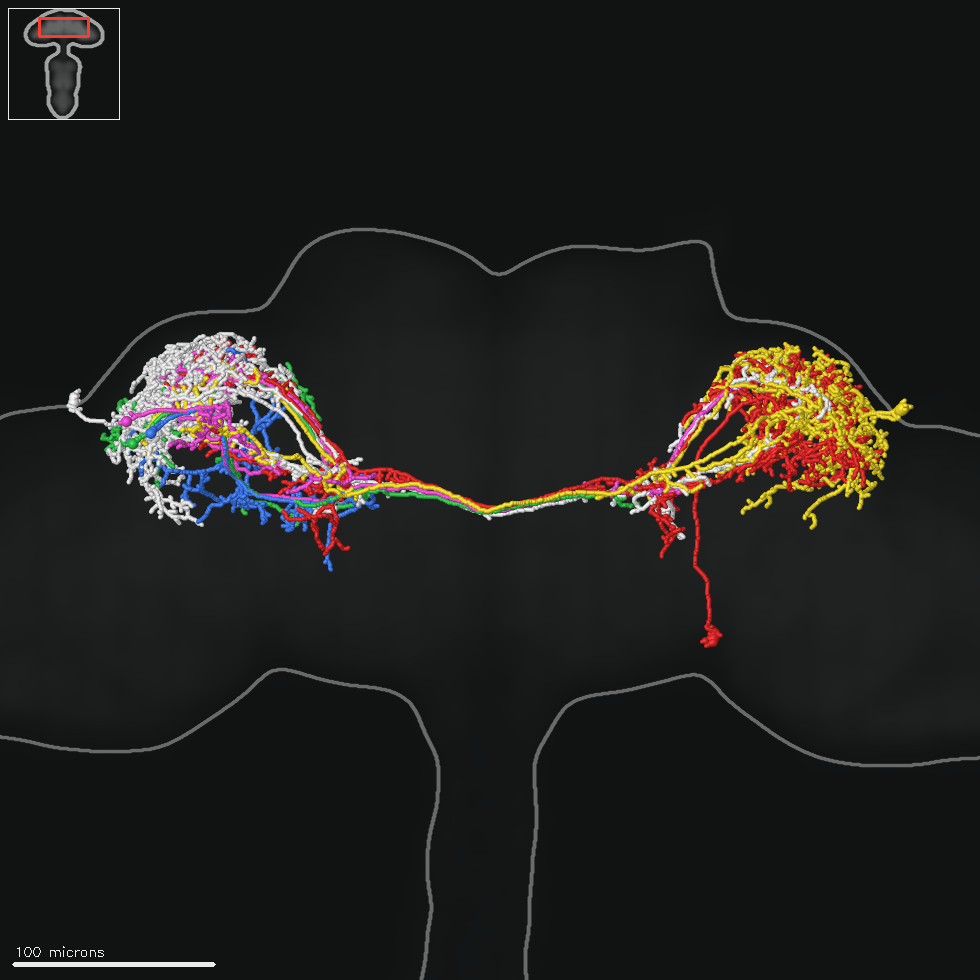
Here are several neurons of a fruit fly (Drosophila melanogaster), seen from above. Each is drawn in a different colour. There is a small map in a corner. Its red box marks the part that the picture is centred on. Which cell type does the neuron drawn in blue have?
AVLP051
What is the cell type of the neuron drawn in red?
AVLP520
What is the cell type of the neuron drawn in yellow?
AVLP439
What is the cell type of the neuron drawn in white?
AVLP434_b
